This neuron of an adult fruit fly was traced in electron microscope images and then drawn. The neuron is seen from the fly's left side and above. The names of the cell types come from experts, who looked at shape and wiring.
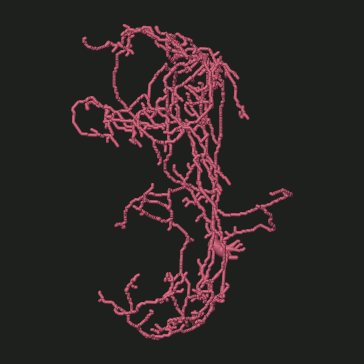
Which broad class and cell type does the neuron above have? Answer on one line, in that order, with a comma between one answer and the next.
nerve-cord intrinsic neuron, INXXX283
